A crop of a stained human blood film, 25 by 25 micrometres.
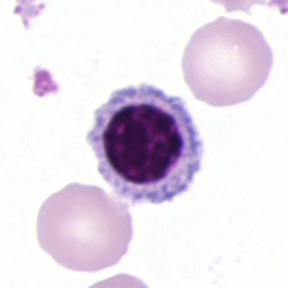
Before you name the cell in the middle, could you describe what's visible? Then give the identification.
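The cell measures about 10 micrometres across, about 1.25 times the width of a red cell lying whole in the picture. Its overall outline is round, but the border is ringed all round by many small, short, irregular projections. The nucleus, about 7 micrometres across and round in outline, takes up about 50% of the cell's area. Its chromatin is dark purple and densely clumped, with a few paler streaks between the clumps. A pale greyish-blue rim of cytoplasm, fairly even in width, surrounds the whole nucleus. The cell is a normoblast.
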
